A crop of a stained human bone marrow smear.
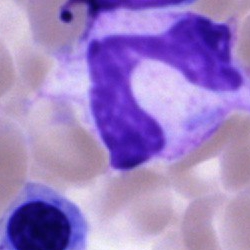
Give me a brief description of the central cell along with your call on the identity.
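Nucleus: thick curved band bending around a pale central area of cytoplasm. Chromatin deep purple, dense. Cytoplasm pale lilac, fine pinkish-purple granules scattered through. Band neutrophil.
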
